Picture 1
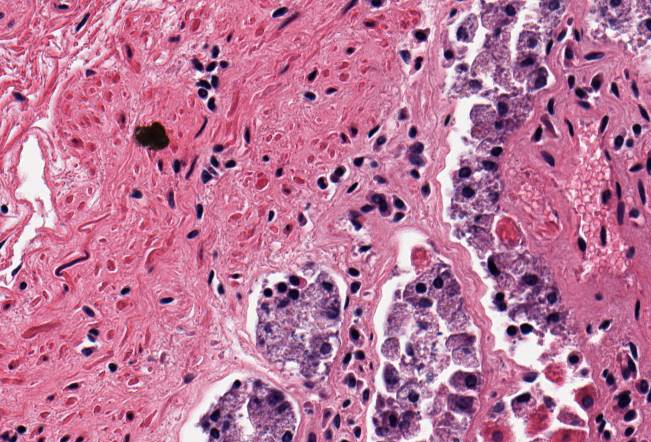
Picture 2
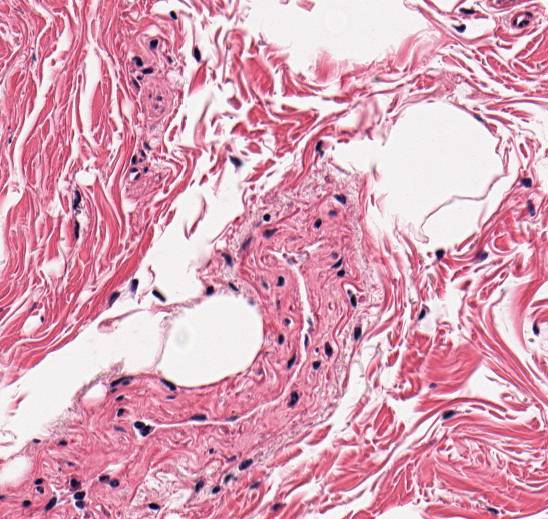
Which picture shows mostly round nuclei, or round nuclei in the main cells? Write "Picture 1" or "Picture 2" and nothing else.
Picture 1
